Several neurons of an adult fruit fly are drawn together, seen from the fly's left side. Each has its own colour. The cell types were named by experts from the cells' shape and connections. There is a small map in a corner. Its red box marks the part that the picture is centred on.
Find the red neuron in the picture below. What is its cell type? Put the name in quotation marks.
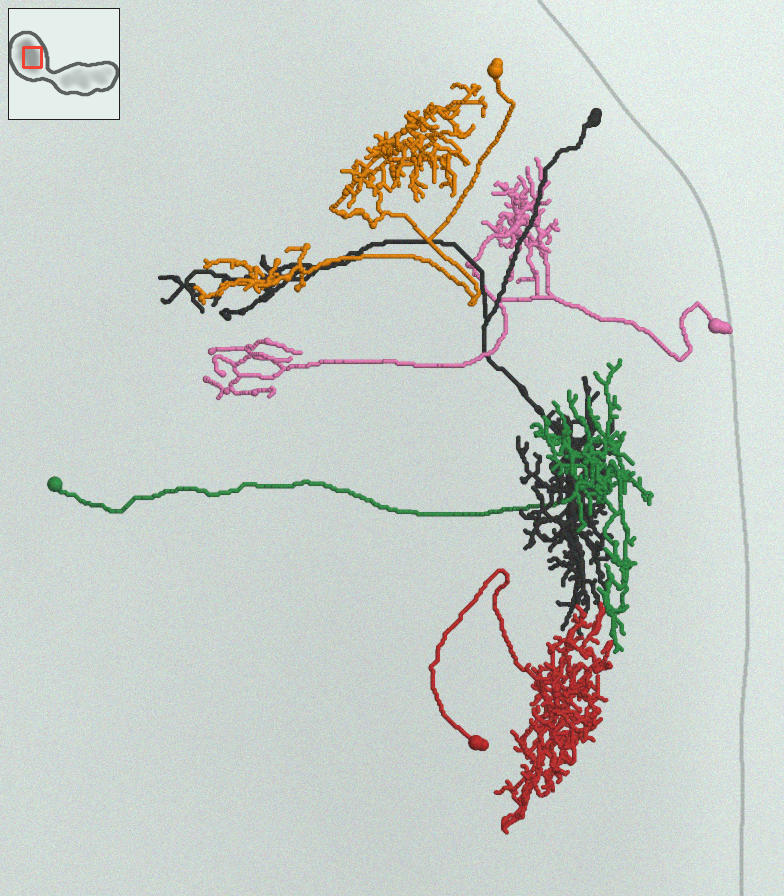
"Li25"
